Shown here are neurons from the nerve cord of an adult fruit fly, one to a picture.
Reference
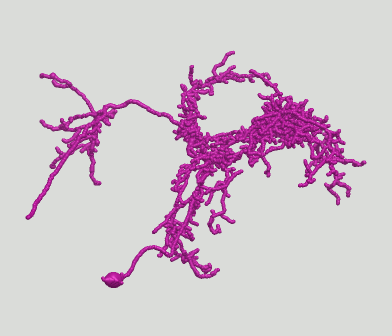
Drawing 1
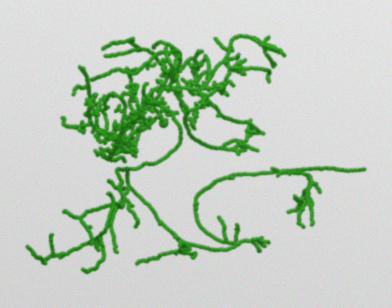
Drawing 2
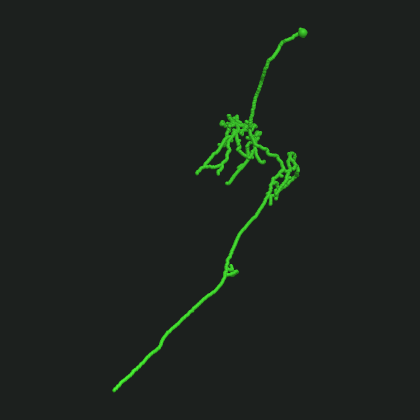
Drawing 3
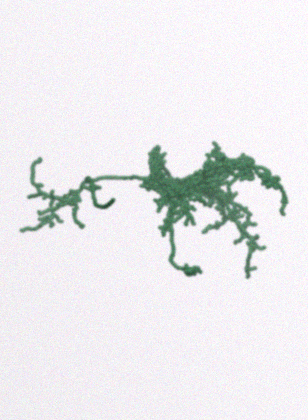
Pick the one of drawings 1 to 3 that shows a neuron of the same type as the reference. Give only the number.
3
